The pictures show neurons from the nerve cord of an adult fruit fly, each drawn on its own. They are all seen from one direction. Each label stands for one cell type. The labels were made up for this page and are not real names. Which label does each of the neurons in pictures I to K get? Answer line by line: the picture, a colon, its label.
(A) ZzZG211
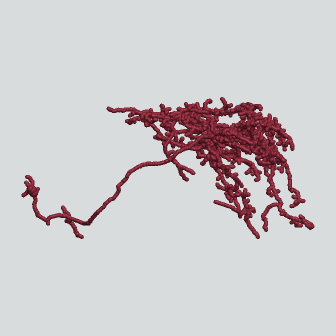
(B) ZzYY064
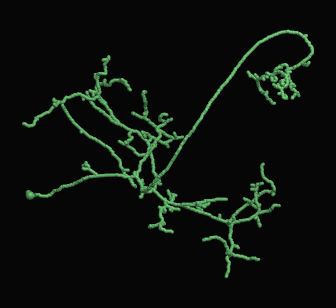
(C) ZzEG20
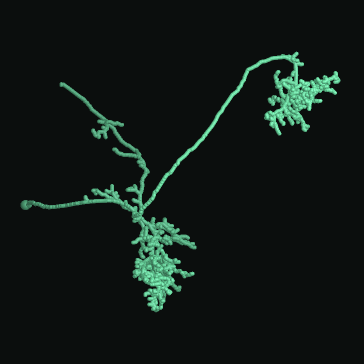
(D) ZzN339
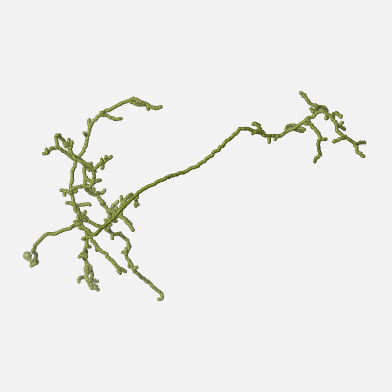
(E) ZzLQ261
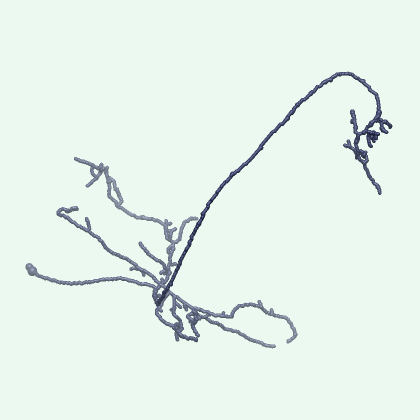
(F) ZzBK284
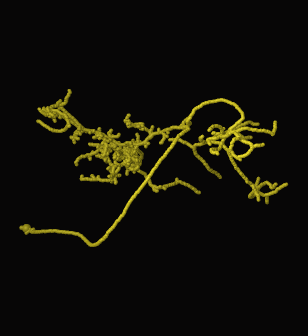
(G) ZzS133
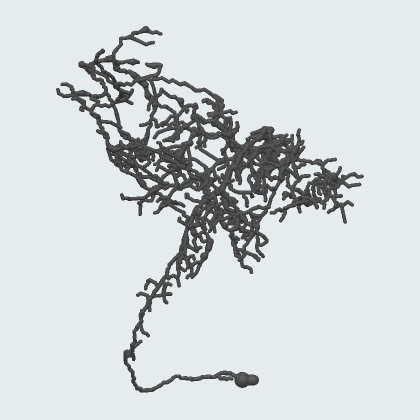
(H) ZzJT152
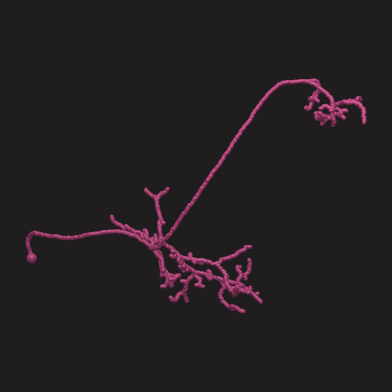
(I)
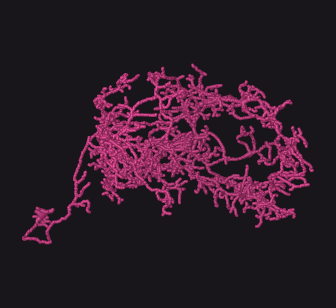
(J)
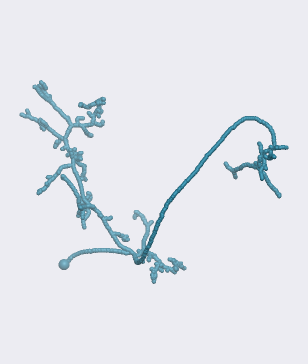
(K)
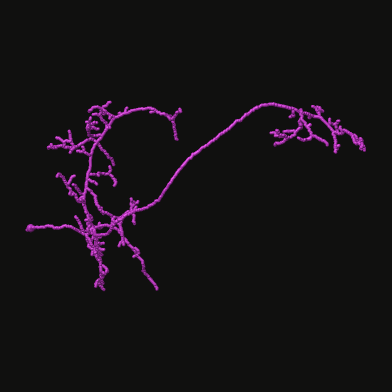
I: ZzZG211
J: ZzLQ261
K: ZzN339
